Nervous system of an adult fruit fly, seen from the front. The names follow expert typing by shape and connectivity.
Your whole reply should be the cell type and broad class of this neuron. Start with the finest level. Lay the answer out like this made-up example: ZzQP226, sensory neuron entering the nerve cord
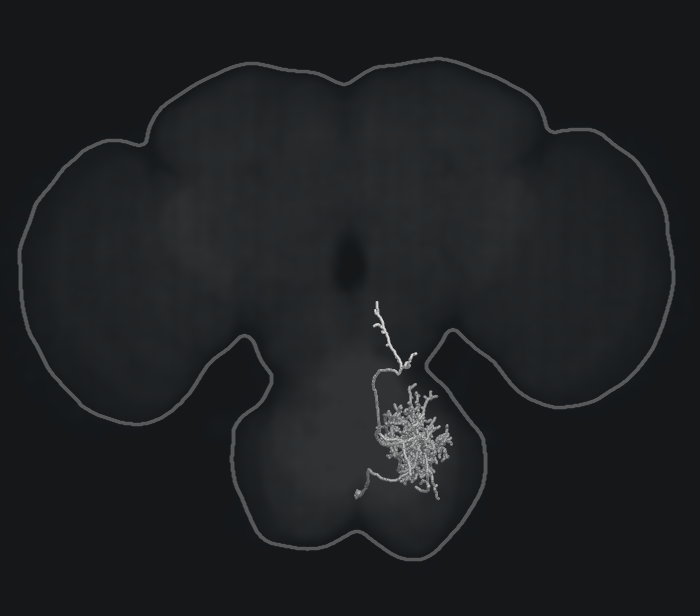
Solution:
ANXXX049, ascending neuron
